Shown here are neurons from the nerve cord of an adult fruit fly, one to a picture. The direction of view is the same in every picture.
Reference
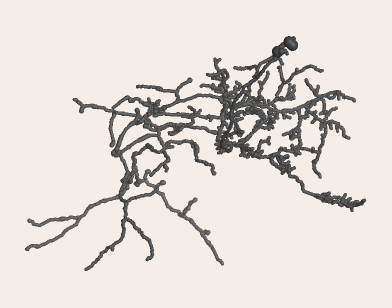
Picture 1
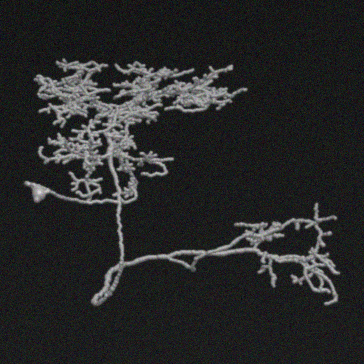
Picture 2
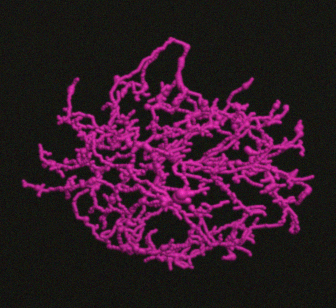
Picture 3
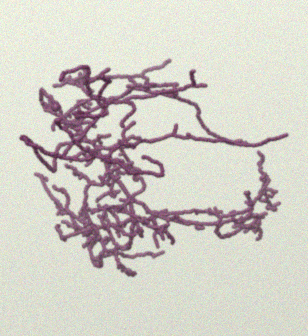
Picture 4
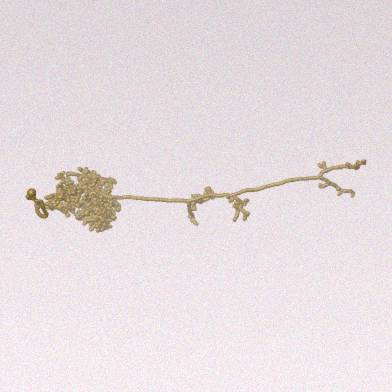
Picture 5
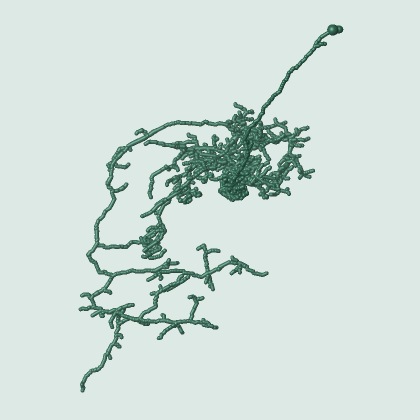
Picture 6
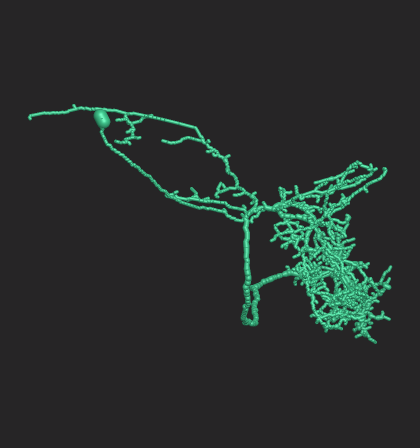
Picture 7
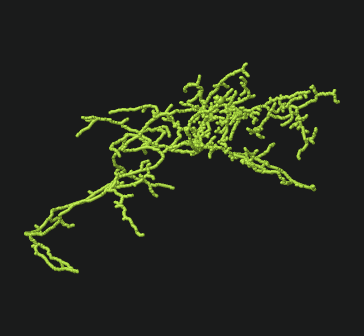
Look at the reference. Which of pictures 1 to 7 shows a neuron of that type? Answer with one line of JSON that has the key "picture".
{"picture": 7}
